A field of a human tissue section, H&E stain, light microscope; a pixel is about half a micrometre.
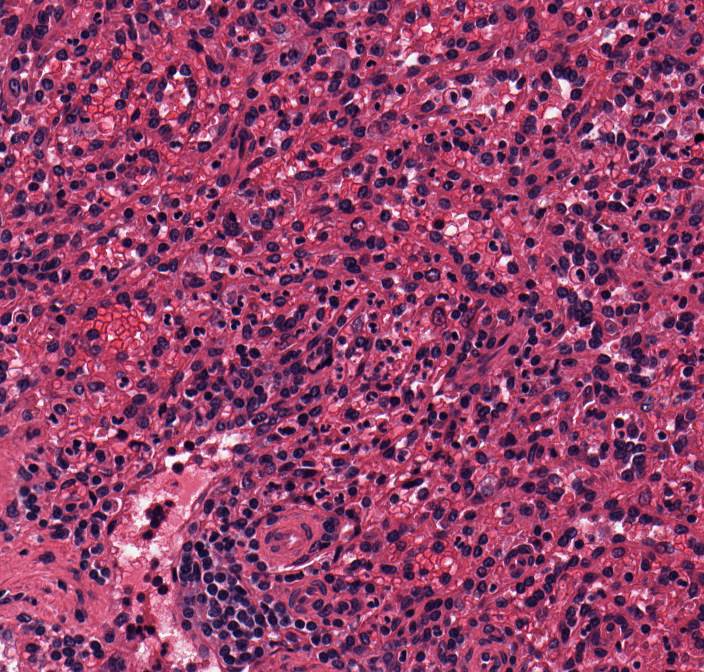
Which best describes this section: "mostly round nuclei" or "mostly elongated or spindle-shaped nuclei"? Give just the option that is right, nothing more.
Mostly round nuclei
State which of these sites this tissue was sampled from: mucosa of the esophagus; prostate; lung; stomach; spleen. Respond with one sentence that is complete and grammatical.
From the spleen came the tissue in this section.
